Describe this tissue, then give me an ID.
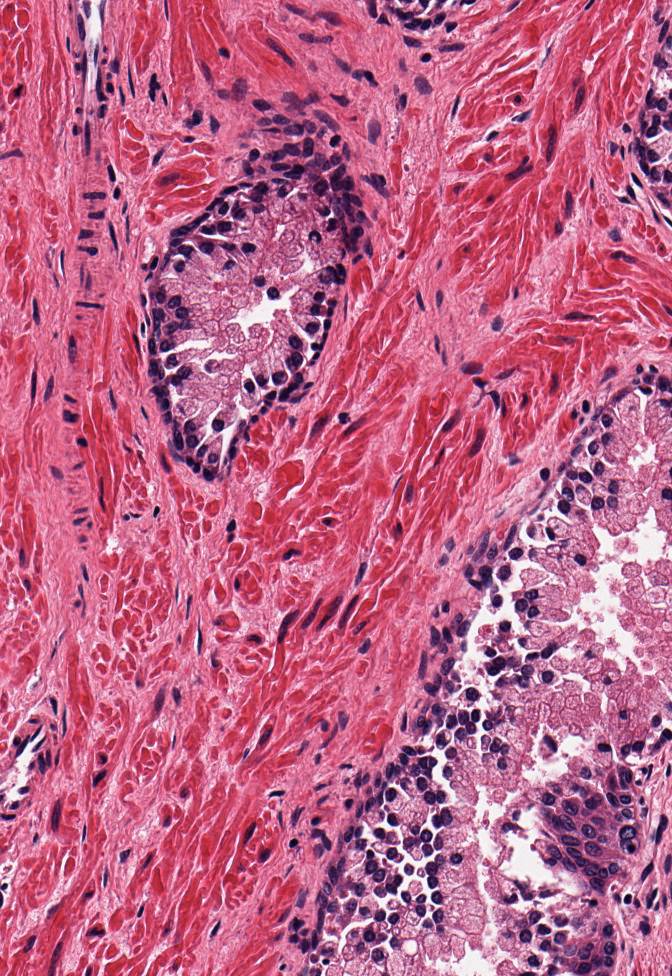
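Smooth muscle bundles fill most of the field around two glandular units, one upper left-centre and a larger one lower right. Muscle cells have bright pink cytoplasm and elongated, blunt-ended nuclei. Epithelial nuclei are small, round and dark, lying basally. The tissue is prostate.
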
